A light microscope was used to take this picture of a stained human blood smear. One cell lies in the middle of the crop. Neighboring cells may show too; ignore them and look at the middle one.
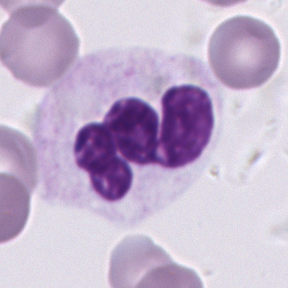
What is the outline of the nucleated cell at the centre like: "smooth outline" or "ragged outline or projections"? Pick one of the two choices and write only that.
Smooth outline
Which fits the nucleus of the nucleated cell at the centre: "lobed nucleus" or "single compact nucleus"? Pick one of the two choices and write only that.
Lobed nucleus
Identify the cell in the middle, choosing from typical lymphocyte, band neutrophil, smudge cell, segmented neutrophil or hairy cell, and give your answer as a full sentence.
At the middle of the frame sits a segmented neutrophil.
